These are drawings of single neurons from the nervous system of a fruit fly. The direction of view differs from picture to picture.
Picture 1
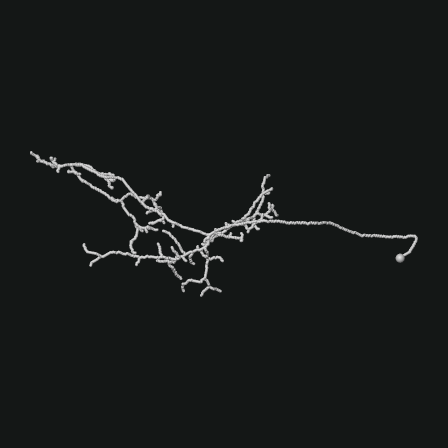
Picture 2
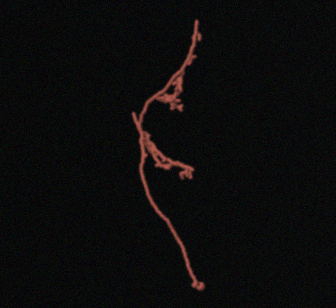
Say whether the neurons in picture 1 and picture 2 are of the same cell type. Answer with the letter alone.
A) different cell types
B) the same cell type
B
